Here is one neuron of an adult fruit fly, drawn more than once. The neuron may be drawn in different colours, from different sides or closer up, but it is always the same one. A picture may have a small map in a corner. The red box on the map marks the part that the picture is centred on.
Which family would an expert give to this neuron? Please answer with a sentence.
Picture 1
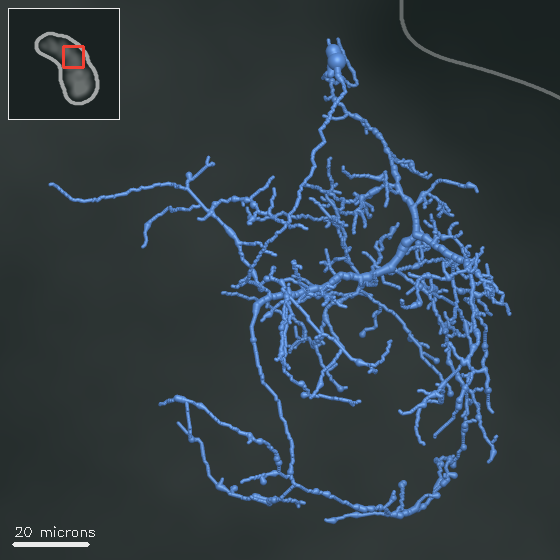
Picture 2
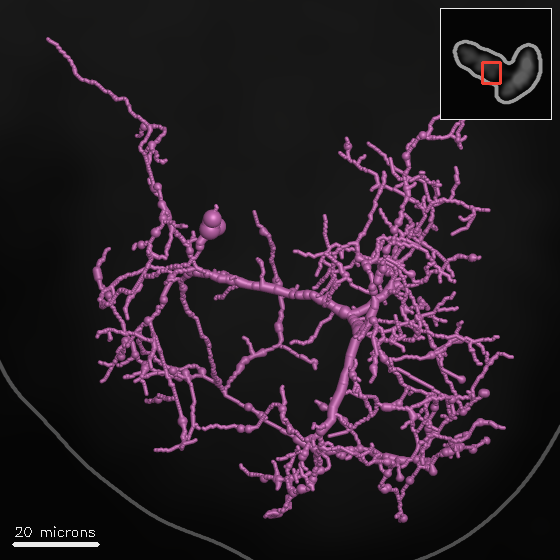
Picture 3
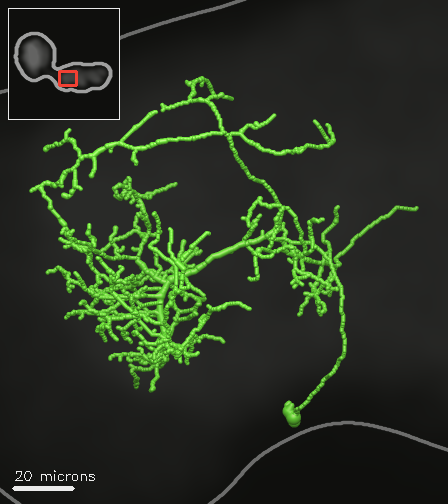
The family is hemilineage 04B.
